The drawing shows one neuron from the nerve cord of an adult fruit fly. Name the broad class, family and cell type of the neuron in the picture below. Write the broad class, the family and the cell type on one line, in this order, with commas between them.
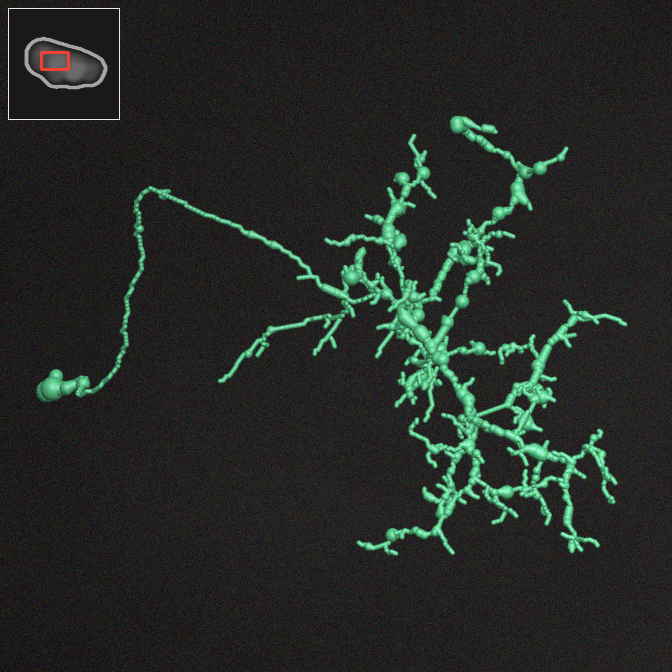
nerve-cord intrinsic neuron, hemilineage 20A.22A, IN20A.22A067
